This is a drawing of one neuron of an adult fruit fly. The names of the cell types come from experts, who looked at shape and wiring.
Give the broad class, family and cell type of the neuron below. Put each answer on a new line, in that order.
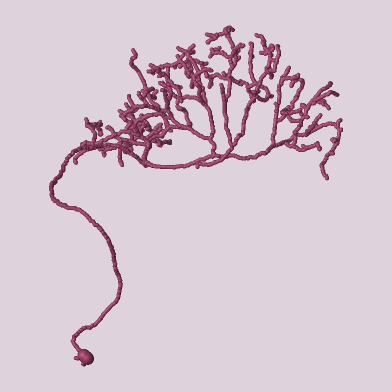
central-brain intrinsic neuron
hemilineage LALv1_dorsal
FB5J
